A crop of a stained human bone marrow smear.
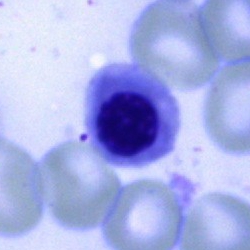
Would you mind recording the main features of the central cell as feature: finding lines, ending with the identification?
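Outline: slightly angular, not smoothly round
Position: nucleus off-centre, toward lower left
Cytoplasm: widest above nucleus
Granules: none visible
ID: erythroblast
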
